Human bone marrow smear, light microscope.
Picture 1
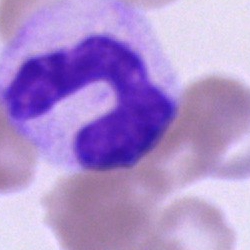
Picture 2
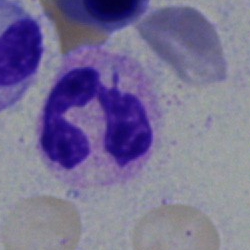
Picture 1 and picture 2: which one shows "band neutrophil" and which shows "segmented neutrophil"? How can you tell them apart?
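Band neutrophil in picture 1, segmented neutrophil in picture 2. First, the outline: roughly round in picture 1, round in picture 2. Next, the nucleus: in picture 1 it is a single curved band bent into a horseshoe, while in picture 2 a small thin tag of nuclear material points upward from its top.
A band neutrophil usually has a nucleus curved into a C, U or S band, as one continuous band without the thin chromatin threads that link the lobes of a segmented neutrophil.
The horseshoe in picture 1 is such a curved band. Then the chromatin: deep purple and condensed in picture 1, dense and dark purple in picture 2.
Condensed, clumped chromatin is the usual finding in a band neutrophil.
Neither cell shows a visible nucleolus. The cytoplasm is pale lilac in picture 1, and in picture 2 it holds no vacuoles. Last, the surroundings: red cells lie to the upper right of and below the cell in picture 2.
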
